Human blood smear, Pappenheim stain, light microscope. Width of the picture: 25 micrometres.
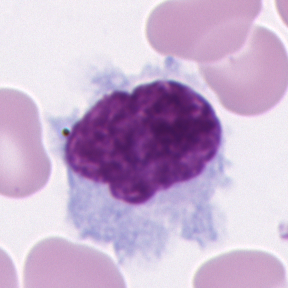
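Hairy cell, the central cell in a stained smear of human peripheral blood. The nucleus has a lumpy outline with shallow notches along its edge, and no distinct nucleoli stand out within it. The cytoplasm extends farthest out below the nucleus and shows no distinct coarse granules.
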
